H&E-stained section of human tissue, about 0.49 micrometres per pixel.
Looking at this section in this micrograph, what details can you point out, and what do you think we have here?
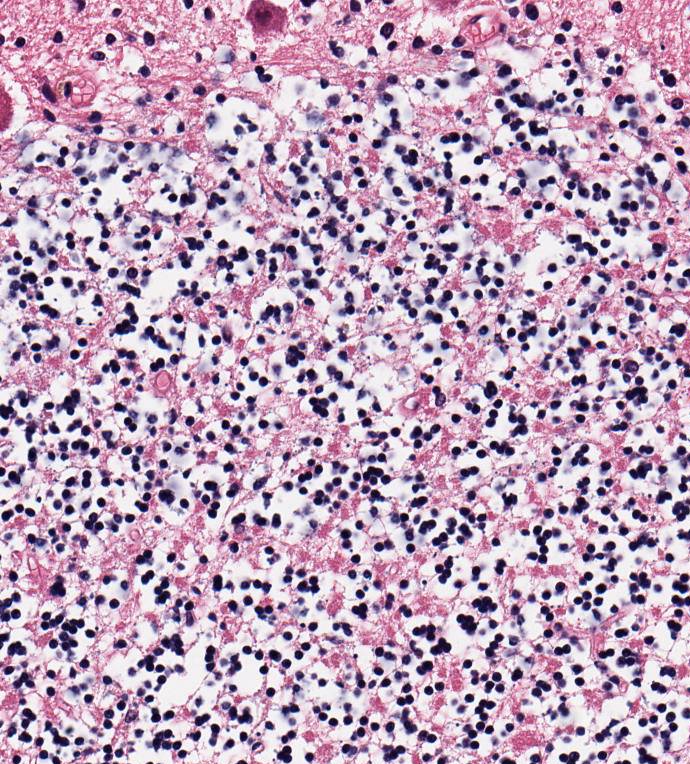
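Let's start with the dense layer: its nuclei are small, round and evenly dark, with hardly any cytoplasm around them. Many clear empty spaces surround those nuclei, in keeping with shrinkage artefact. Now the pink zone at the top: finely fibrillary, with only sparse scattered nuclei. No epithelium or glands appear anywhere. This is cerebellum.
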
